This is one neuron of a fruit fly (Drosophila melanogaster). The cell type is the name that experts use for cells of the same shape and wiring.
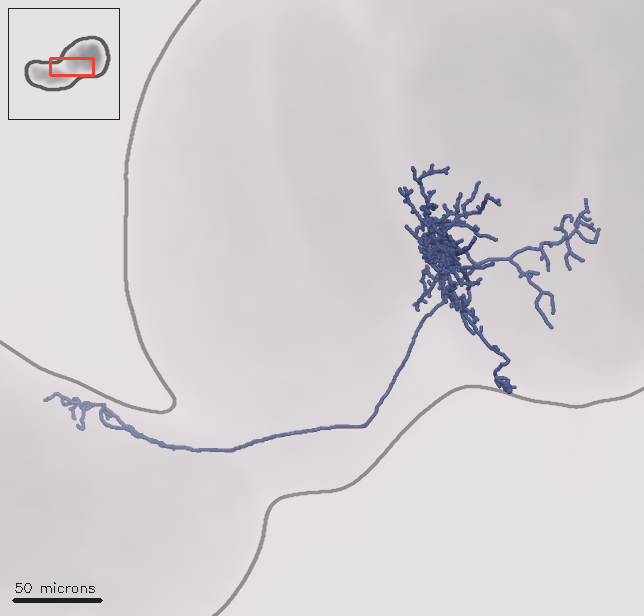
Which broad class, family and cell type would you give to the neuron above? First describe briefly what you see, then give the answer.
By the scale bar it is about 300 microns wide in this view. Dozens of branch ends can be seen. It is a descending neuron. The family is hemilineage LB6. It is of cell type DNge086.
